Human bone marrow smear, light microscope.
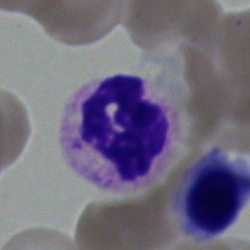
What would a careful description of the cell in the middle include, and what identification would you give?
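A smooth, round outline bounds the cell. The chromatin is dark purple and densely clumped. A moderate rim of pale pink-lilac cytoplasm, widest at the lower left, surrounds the nucleus and holds fine, scattered pink-purple granules. Conclusion: segmented neutrophil.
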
